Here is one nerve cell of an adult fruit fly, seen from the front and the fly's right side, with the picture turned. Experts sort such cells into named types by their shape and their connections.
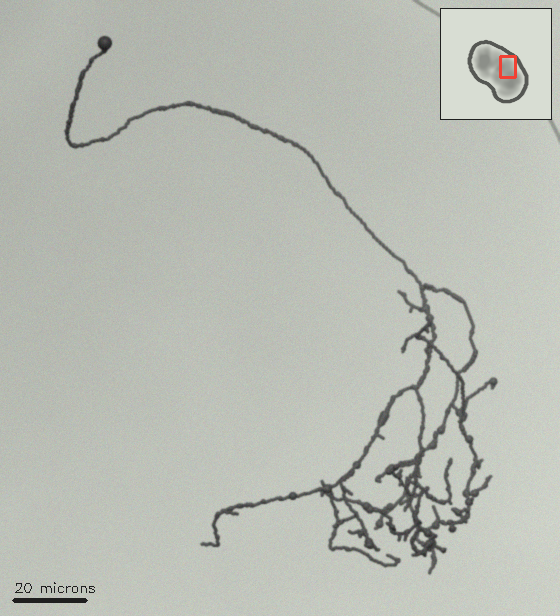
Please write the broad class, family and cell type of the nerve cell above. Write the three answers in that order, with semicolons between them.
central-brain intrinsic neuron; hemilineage SIPa1_ventral; CB1361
